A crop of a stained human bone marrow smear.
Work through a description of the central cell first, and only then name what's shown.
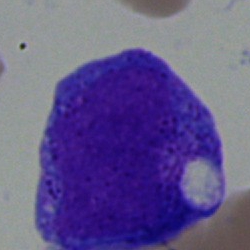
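See how the nucleus fills most of the cell, leaving little cytoplasm in view. Its chromatin is finely stippled rather than clumped into coarse blocks. Small dark purple-black dots scatter over it; one round clear area sits near the lower right edge. This is a blast.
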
